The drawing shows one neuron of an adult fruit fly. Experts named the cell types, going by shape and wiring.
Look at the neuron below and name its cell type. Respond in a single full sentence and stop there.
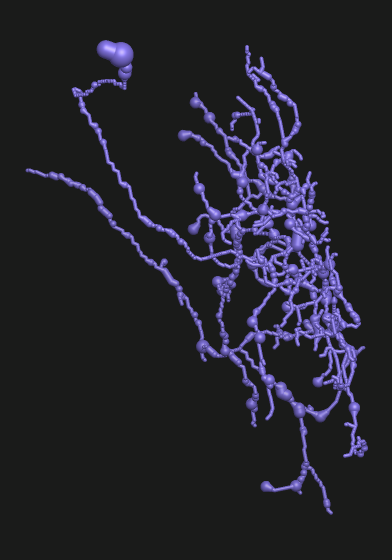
By type, the neuron is Tlp11.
